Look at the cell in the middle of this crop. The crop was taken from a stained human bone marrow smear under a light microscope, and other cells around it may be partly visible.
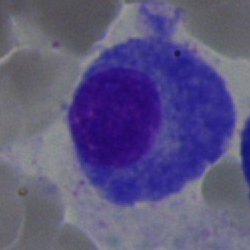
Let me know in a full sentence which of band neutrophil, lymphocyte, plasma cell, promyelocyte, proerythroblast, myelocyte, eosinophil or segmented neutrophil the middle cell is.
The crop shows a plasma cell in its centre.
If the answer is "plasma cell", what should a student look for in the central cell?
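Let me start with the cytoplasm: there is plenty of it, and it stains deep blue.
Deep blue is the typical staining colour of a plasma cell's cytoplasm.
So the colour here fits a plasma cell. Now the chromatin, which looks dense and stains dark purple.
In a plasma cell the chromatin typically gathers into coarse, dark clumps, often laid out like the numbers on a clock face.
The darkness and density I see agree with that. Just to the right of the nucleus, the cytoplasm has a paler zone. And at the top of the cell, a small ragged tuft of blue cytoplasm projects outward.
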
